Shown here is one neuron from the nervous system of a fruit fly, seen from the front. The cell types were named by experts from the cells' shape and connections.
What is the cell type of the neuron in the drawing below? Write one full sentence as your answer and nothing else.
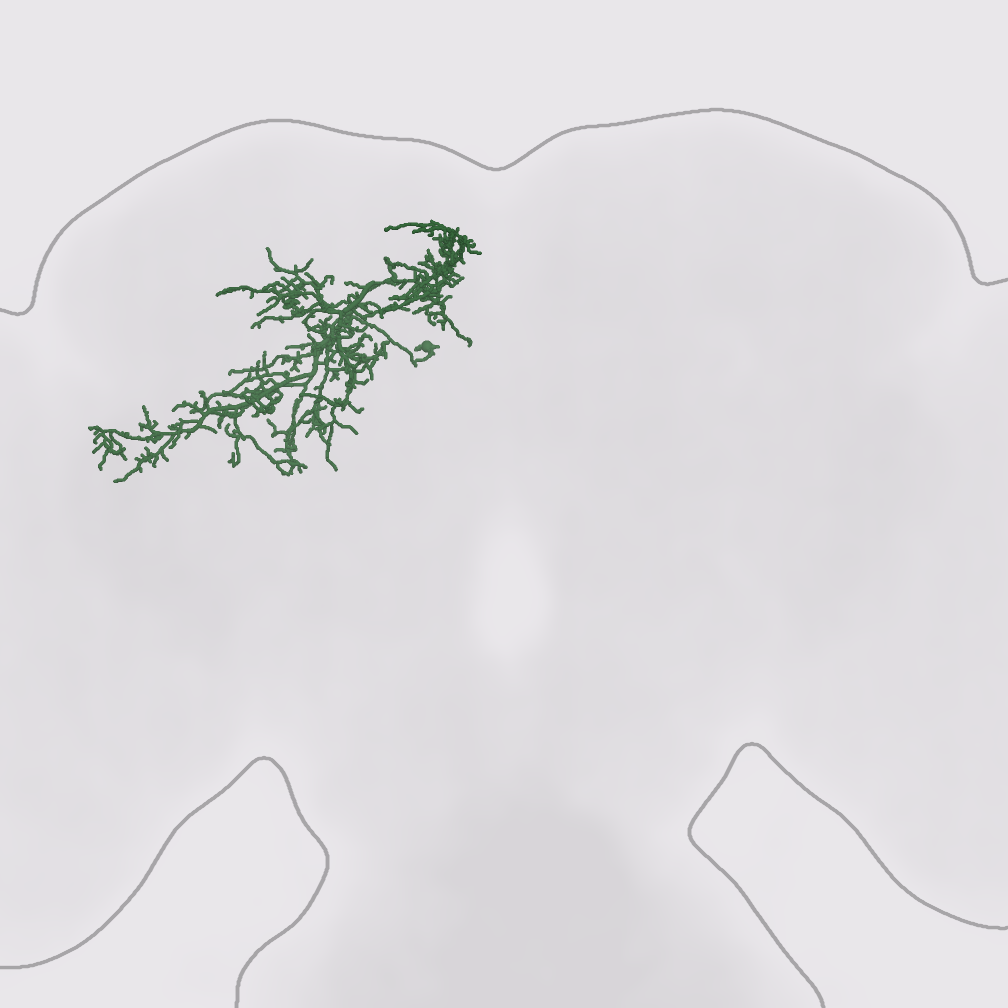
This neuron is an instance of the cell type CL157.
